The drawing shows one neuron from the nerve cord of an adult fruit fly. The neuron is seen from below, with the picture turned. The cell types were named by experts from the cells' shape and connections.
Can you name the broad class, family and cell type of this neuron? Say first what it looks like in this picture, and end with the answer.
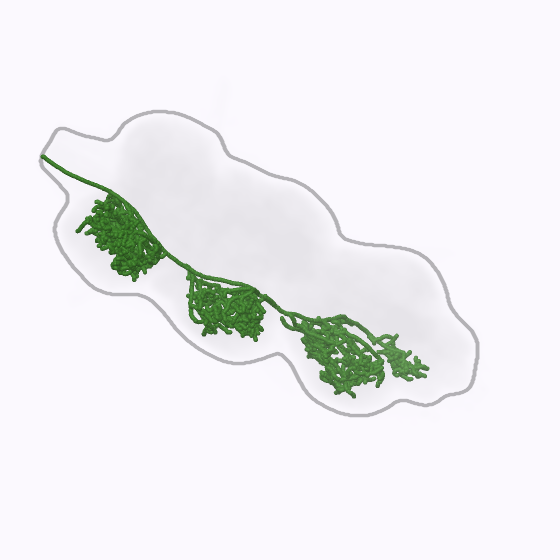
No cell body is drawn. The picture shows dozens of branch ends. It is a descending neuron. The family is DNg. The cell type is DNg34.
